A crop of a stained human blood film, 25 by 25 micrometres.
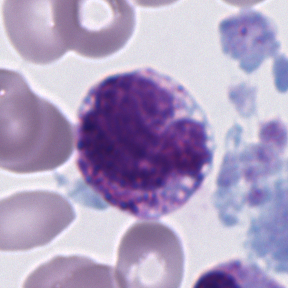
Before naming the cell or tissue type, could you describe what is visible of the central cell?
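I notice an indentation on the upper right side of the nucleus. Dark purple granules are scattered through the cytoplasm. The cell surface, I see, has no projections. Just to the right of the cell there's a loose clump of pale blue granular material. So this is a basophil.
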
